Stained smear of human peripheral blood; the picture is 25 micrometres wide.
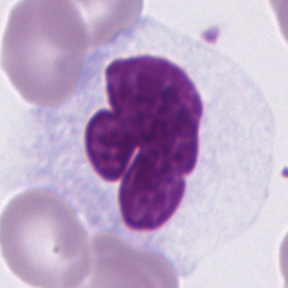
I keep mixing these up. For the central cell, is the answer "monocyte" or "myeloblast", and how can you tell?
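This one is a monocyte. Its nucleus is folded, with a deep, narrow cleft running in from the left side. Even so, it stays one connected mass rather than separate lobes linked by thin strands. I make the nucleus about 15 by 10 micrometres. Around it the cytoplasm is abundant and pale grey-blue, with a faint dusty texture and no coarse coloured granules.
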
